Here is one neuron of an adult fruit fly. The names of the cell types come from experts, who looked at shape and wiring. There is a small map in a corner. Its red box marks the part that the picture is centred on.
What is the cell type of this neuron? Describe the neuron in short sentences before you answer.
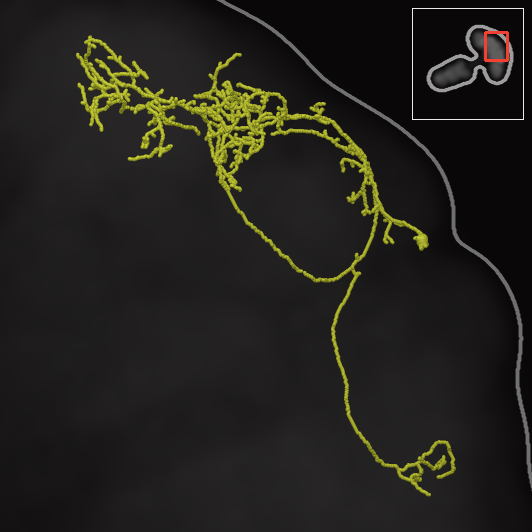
It is in the brain and does not reach the nerve cord. The cell body can be seen on the right of the picture. The picture shows dozens of branch ends. This is a central-brain intrinsic neuron. It is of cell type SIP100m.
